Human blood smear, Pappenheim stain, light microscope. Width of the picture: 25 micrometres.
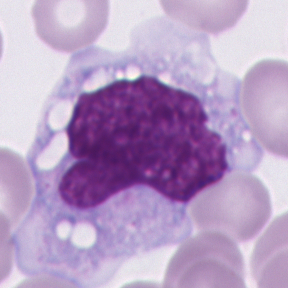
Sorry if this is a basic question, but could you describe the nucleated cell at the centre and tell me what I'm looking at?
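Start with the edge of the cell: it is irregular, with angular bulges rather than a smooth round outline. Now look at the cytoplasm, which is abundant and pale grey-blue. Notice that its band is wider below the nucleus than above it. Several clear round vacuoles lie in it, and some hug the nuclear edge. The nucleus itself measures about 15 by 12 micrometres. This is a monocyte.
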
